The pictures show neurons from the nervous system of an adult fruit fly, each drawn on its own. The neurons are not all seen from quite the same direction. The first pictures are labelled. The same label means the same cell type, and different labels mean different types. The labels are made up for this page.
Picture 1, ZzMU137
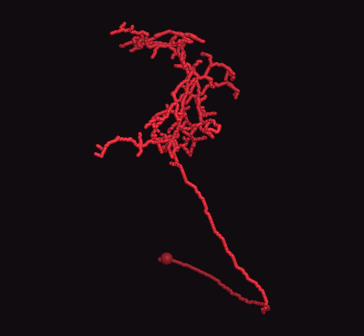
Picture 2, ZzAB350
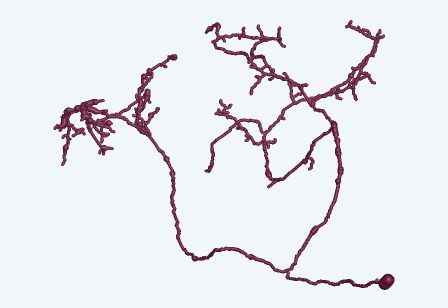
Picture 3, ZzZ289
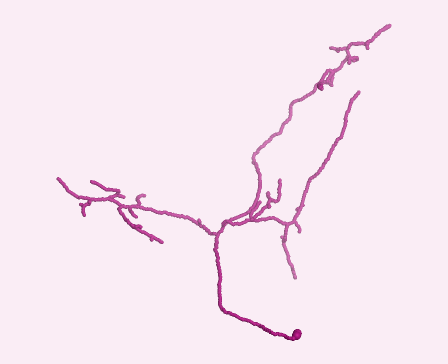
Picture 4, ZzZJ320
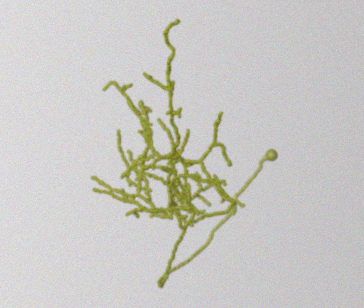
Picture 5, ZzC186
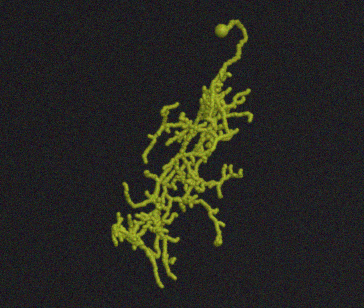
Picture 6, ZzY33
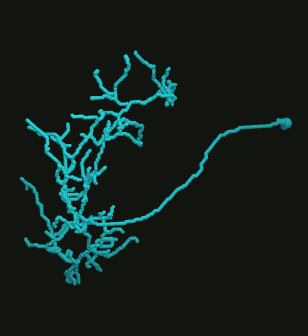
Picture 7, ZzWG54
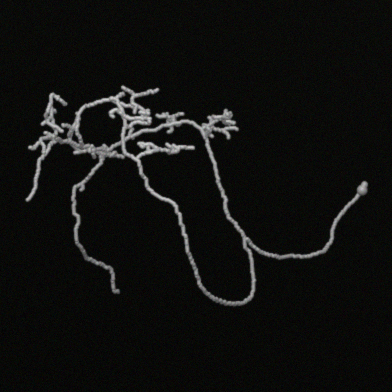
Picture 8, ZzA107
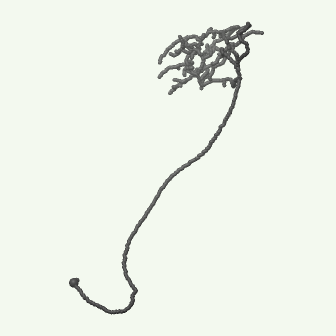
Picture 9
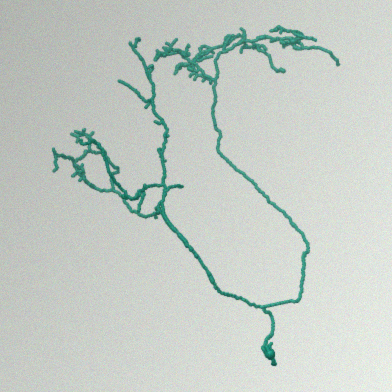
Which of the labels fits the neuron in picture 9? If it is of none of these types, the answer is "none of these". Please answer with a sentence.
It belongs to ZzAB350.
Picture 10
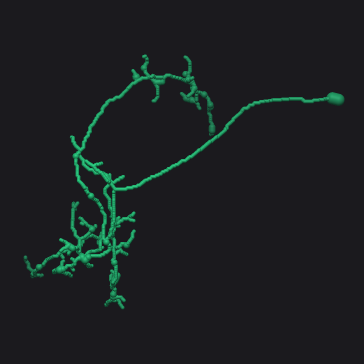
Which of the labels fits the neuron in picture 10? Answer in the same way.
It belongs to ZzY33.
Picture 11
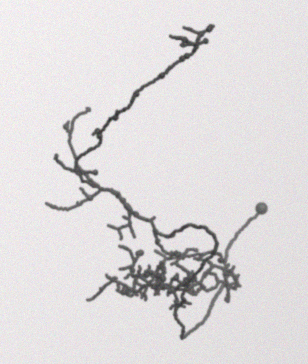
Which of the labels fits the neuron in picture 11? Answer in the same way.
It belongs to ZzZJ320.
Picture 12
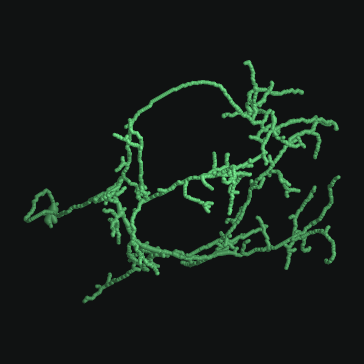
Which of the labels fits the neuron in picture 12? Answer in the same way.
It belongs to none of these.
